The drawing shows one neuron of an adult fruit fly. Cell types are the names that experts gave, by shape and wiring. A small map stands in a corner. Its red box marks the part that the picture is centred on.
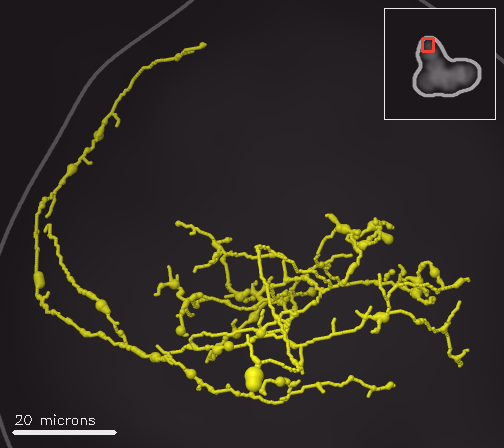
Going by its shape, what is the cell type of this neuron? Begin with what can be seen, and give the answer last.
Its cell body lies at the bottom of the picture. From left to right in the picture it spans about 85 microns. The picture shows dozens of branch ends. Its broad class is nerve-cord intrinsic neuron. Its cell type is INXXX456.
